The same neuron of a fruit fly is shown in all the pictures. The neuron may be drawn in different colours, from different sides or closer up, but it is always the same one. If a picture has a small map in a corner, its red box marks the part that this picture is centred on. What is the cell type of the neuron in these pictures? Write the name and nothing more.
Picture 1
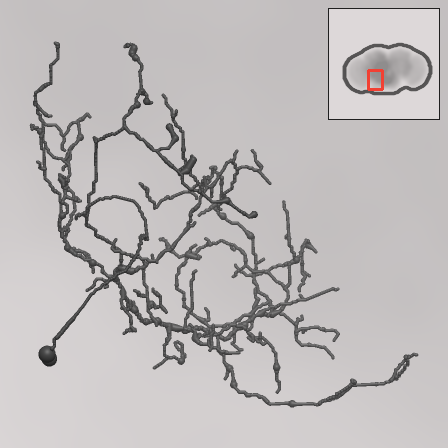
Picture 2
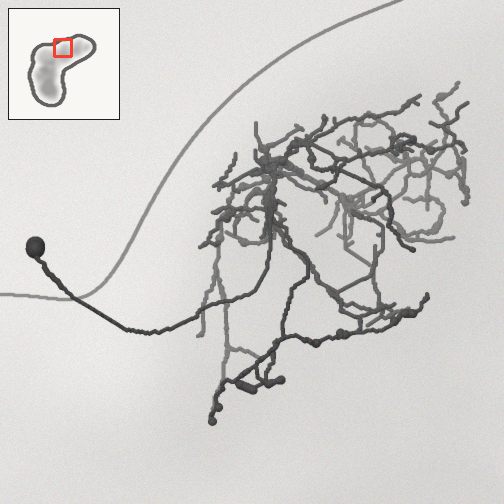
IN16B075_c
